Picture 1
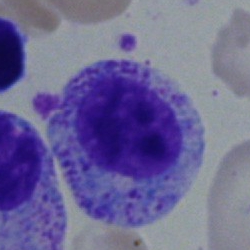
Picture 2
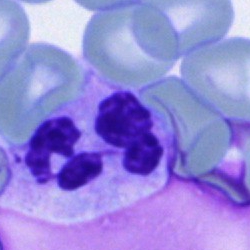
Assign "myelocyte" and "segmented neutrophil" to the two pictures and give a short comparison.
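Shown first is the myelocyte; the second picture shows the segmented neutrophil. Chromatin: deep purple and fairly finely textured in the myelocyte; dense, dark purple and coarsely clumped in the segmented neutrophil.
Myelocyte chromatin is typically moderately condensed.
Cytoplasm: plentiful and pale blue in the myelocyte, with purple granules scattered throughout; abundant and pale lilac-grey in the neutrophil.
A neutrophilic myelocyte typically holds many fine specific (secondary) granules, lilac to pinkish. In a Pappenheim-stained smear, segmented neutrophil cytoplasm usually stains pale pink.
Outline: the myelocyte is roughly round and smooth, without breaks. Neighbouring cells: parts of other nucleated cells at the left edge of the first picture; red cells overlapping the upper and right edges of the neutrophil.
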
